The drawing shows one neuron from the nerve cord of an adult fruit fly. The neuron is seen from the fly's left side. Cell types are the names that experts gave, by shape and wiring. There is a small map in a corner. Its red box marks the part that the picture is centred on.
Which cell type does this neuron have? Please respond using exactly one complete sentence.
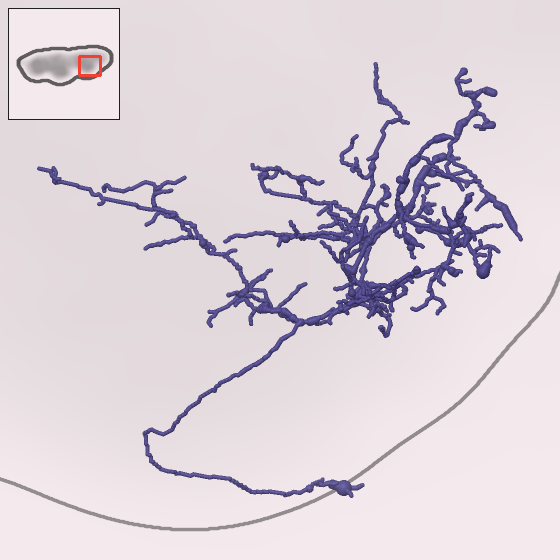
The neuron is of cell type IN13B062.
